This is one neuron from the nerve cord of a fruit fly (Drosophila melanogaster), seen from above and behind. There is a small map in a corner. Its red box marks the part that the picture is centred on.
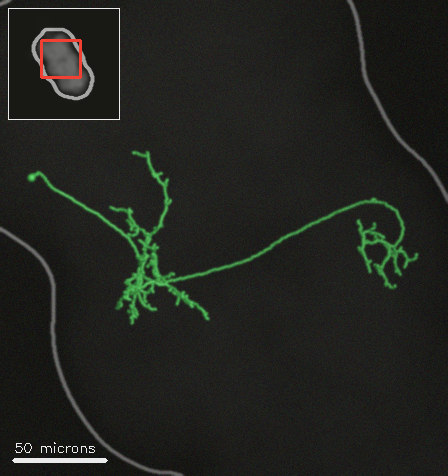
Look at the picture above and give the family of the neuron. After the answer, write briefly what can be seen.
Its family is hemilineage 01A. This is a nerve-cord intrinsic neuron. By the scale bar it is about 200 microns wide in this view. As drawn here it is wider than it is tall.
